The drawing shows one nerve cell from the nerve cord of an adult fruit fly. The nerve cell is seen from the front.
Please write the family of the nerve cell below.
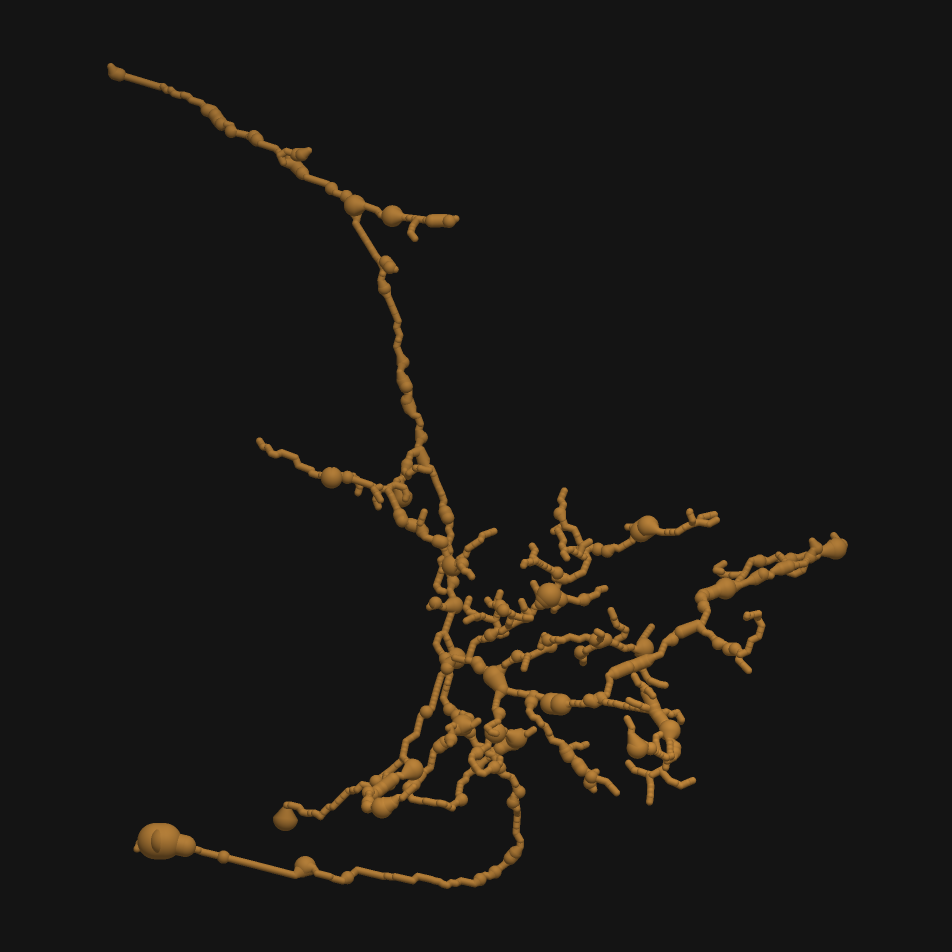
hemilineage 01B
